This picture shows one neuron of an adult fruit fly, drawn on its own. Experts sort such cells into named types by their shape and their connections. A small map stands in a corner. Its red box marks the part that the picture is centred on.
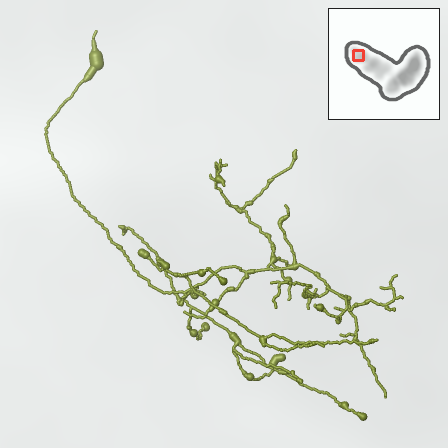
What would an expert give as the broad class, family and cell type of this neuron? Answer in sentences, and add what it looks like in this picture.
Its broad class is nerve-cord intrinsic neuron. The family is hemilineage 01B. Its cell type is IN01B094. The cell body can be seen at the upper left of the picture. Dozens of branch ends can be seen.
